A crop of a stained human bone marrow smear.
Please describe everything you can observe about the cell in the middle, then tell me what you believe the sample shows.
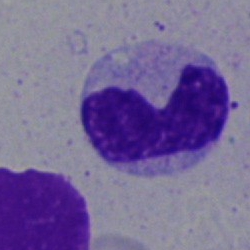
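Notice first that the outline is round and smooth. Within it, the nucleus has a kidney shape, with a deep notch on its upper side. Its chromatin is dense and dark purple, dotted with small paler spots. Around it, the cytoplasm is a pale lilac-grey. This cell is a band neutrophil.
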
